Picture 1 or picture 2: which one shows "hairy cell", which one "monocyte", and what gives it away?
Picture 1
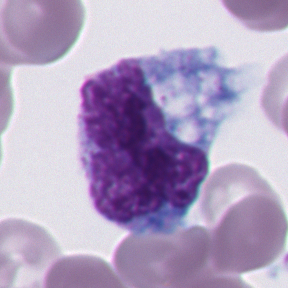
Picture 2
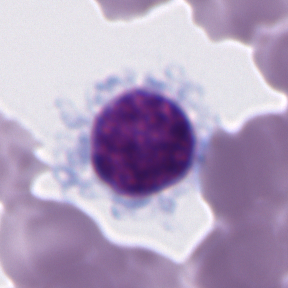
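Picture 1 shows the monocyte, picture 2 the hairy cell. The monocyte has fine purple granules scattered through its cytoplasm, while no distinct granules are visible in the hairy cell's pale blue-grey cytoplasm. The hairy cell's cytoplasm ends in a ragged, lacy fringe of fine irregular projections; the monocyte instead has several small clear vacuoles at its upper right. The monocyte's nucleus fills the left and lower part of the cell, with an indented, concave border facing the cytoplasm. In the hairy cell's nucleus, no nucleoli can be seen.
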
